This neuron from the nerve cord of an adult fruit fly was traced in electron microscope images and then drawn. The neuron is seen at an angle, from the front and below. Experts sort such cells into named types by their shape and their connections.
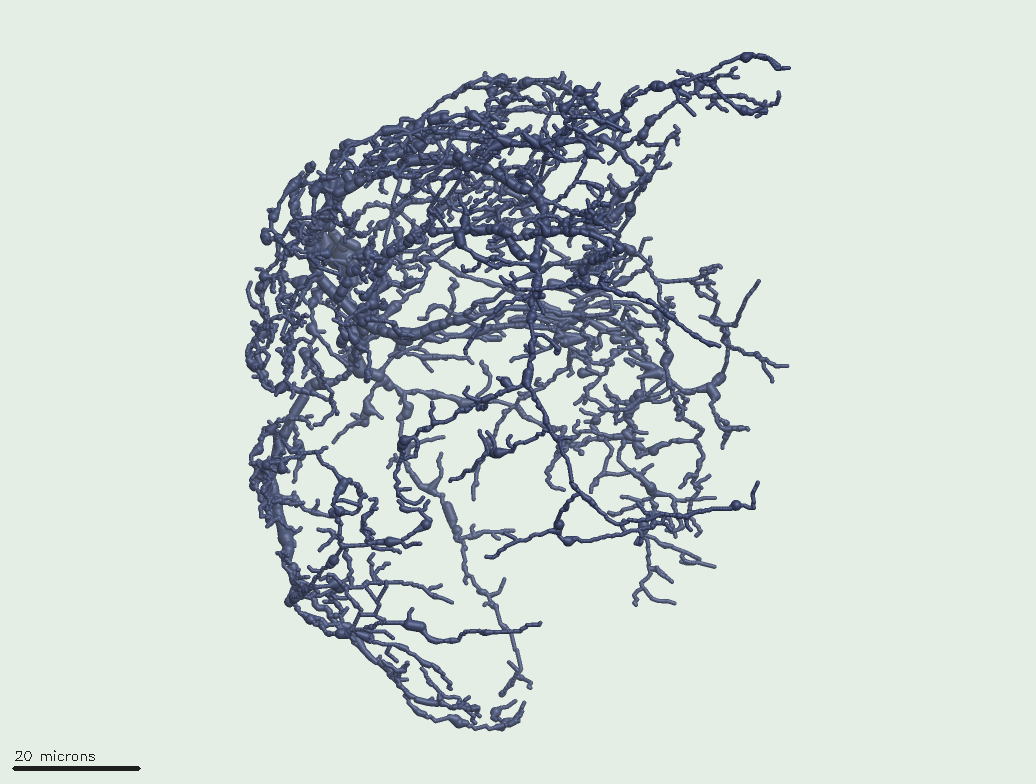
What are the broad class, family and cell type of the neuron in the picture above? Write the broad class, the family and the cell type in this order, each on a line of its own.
nerve-cord intrinsic neuron
hemilineage 21A
IN21A017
